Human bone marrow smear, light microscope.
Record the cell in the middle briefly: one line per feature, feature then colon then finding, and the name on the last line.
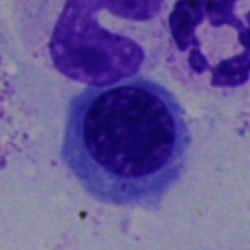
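Nucleus: off-centre, toward the upper right of the cell
Chromatin: dark purple and clumped, small paler spots between the clumps
Cytoplasm: blue
Cytoplasmic rim: wider below the nucleus than above it
Name: erythroblast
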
